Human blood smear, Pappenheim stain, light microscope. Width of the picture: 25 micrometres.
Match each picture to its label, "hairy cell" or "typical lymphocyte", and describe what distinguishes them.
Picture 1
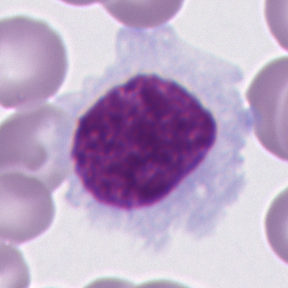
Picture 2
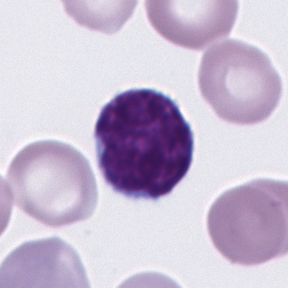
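Hairy cell: picture 1. Typical lymphocyte: picture 2. Cytoplasm: broad pale greyish-blue rim in picture 1, wider right of the nucleus than left; thin pale blue rim in picture 2, seen best at the left and lower edges.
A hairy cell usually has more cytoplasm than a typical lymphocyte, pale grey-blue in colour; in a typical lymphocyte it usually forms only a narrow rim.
Picture 2 measurements: cell about 9 micrometres across; nucleus about 9 by 8 micrometres, filling about 90% of the cell's area. Outline: irregular and ragged in picture 1; round in picture 2, with a round, unlobed nucleus. Chromatin: dark purple in both; mottled and clumped in picture 1, dense and coarsely clumped in picture 2.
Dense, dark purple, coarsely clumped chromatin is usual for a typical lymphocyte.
Shared: no nucleoli in either nucleus, no granules in either cytoplasm.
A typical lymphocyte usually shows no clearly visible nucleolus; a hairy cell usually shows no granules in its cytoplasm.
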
